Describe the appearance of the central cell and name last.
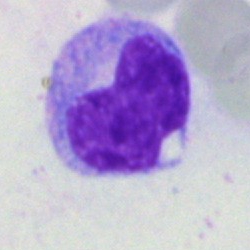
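Notice that the nucleus fills most of the cell and sits over to the right. It has a notch in its upper edge, so it looks broad and indented, and the chromatin is deep purple and mottled rather than smooth. The pale lilac-blue cytoplasm makes its widest band on the left. That's a monocyte.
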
